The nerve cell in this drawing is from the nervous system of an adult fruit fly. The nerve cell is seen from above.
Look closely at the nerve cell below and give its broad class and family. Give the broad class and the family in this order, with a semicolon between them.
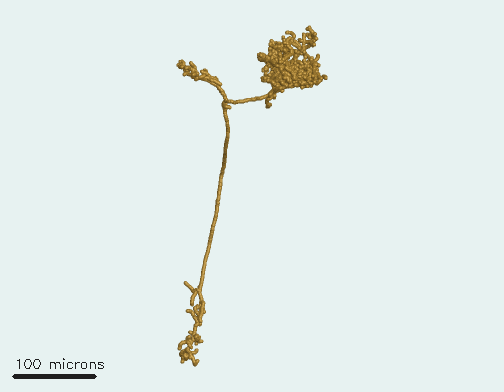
descending neuron; hemilineage LB6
